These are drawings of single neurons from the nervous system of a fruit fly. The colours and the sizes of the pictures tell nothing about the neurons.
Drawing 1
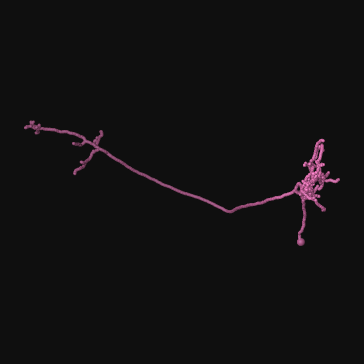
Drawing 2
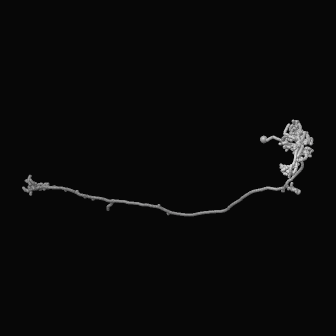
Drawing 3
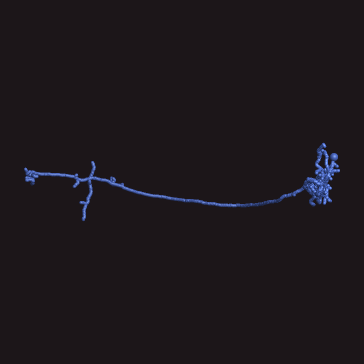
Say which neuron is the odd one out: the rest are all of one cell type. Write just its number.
2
